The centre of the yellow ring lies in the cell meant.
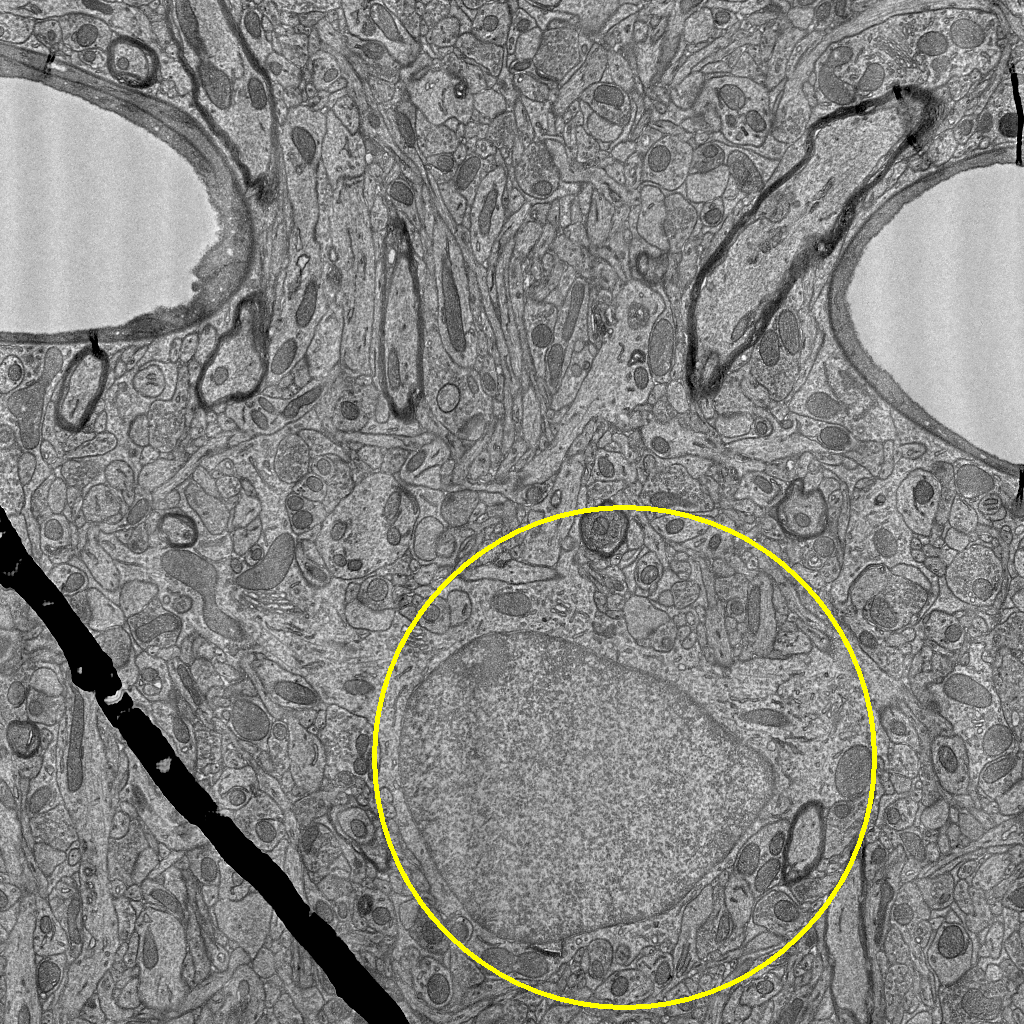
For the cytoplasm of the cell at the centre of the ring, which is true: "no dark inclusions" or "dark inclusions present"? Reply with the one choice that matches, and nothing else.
No dark inclusions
